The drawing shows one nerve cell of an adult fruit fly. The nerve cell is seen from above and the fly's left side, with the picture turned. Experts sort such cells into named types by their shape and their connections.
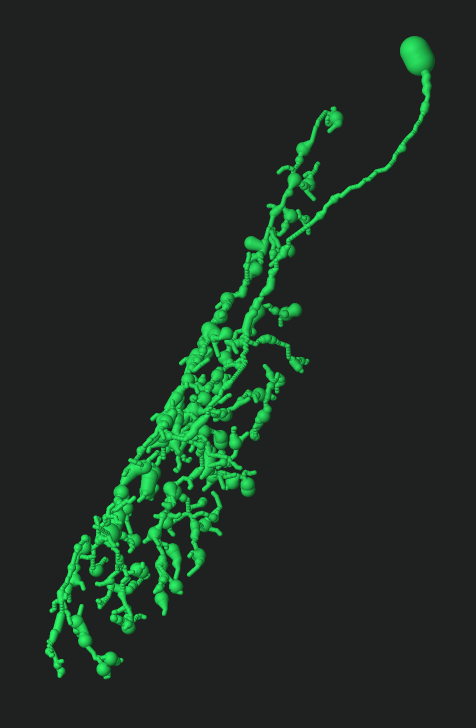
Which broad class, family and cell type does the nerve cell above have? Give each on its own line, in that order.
optic-lobe intrinsic neuron
Li
Li25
